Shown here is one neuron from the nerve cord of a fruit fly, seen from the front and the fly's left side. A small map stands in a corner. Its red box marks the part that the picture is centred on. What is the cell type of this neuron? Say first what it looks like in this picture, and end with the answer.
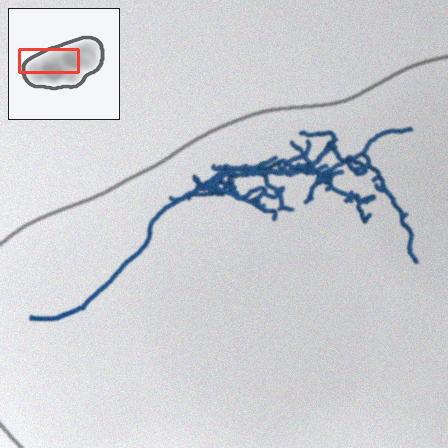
No cell body is drawn. In this view it is wider than it is tall. It is a descending neuron. It is of cell type DNa08.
